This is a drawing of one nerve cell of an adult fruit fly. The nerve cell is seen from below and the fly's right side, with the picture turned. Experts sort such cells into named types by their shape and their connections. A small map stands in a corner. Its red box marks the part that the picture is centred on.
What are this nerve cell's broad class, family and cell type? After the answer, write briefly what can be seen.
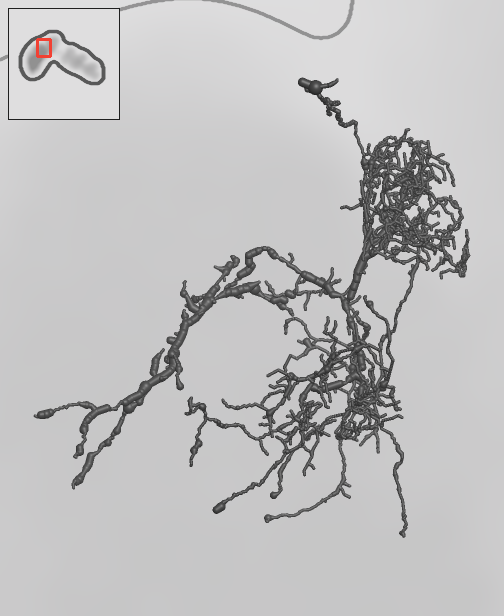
This is a central-brain intrinsic neuron. The family is hemilineage VLPl&p1_lateral. Its cell type is PVLP071. It lies in the brain. Its cell body lies at the top of the picture. The picture shows more than a hundred branch ends.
